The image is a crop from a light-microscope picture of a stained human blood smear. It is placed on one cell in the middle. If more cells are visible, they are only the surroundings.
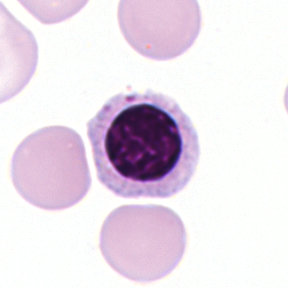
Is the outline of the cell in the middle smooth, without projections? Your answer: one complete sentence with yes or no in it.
No, there is a ragged or frayed outline, or projections, blebs or tags, on this cell.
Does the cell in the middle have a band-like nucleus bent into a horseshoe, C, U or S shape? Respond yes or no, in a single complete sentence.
No, the shape of the nucleus is one compact round or oval mass.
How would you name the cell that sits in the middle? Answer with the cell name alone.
erythroblast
